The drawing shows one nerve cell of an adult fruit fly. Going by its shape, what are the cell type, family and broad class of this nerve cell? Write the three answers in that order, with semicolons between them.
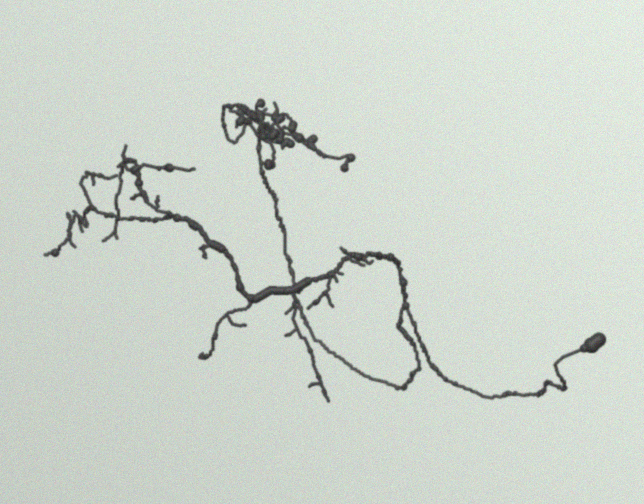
CB4137; hemilineage SLPal1; central-brain intrinsic neuron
